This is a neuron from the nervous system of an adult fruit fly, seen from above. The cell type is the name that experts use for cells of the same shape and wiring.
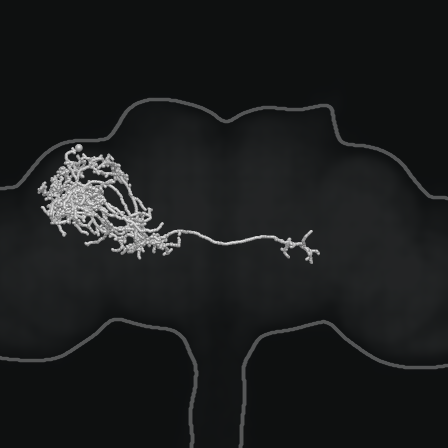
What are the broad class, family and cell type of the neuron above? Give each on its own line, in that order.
central-brain intrinsic neuron
hemilineage SLPa&l1_anterior
AVLP211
